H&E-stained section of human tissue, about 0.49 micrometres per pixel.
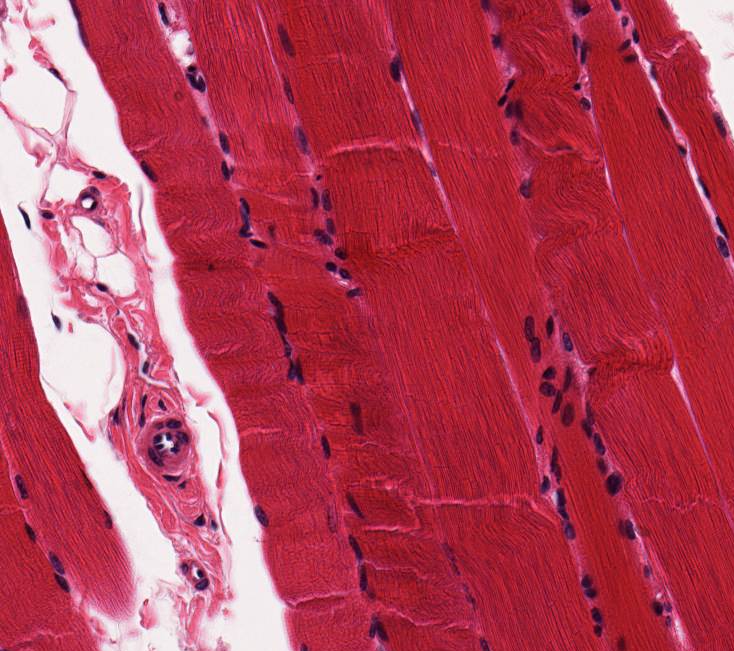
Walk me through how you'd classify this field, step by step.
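Skeletal muscle: long, parallel, unbranched fibres fill most of the field, running steeply from upper left to lower right. Fine, regular transverse cross-striations run along the fibres. Dark, flattened nuclei, elongated along the fibre, lie at its edges just under the surface, not centrally.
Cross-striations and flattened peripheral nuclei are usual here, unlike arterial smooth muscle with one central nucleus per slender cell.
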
